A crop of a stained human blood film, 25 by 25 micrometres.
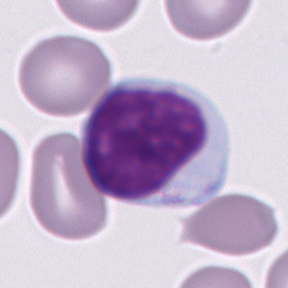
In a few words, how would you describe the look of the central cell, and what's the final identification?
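Start with the nucleus: it is rounded, not divided into lobes, and measures about 11 by 10 micrometres. Notice that it sits off-centre, toward the left side of the cell. Its chromatin is dark purple and coarsely clumped. Now look near the lower edge of the cytoplasm, where a few fine purplish granules lie. This is a large granular lymphocyte.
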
